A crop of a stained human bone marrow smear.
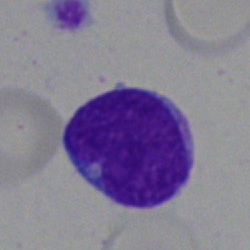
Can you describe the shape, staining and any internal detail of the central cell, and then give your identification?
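Outline round to slightly oval, smooth. Nucleus occupies nearly the entire cell. Cytoplasm without granules. Small pale round spot at the lower left edge of the cell. This is a lymphocyte.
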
